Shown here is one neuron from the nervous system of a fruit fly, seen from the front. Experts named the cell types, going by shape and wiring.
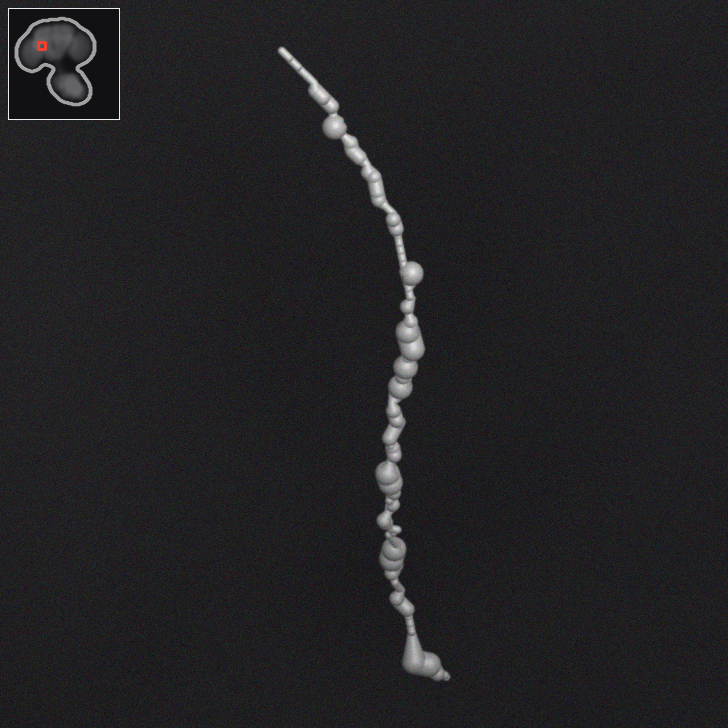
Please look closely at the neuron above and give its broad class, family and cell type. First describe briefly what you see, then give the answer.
The drawing shows no cell body. There are a dozen or fewer branch ends. Its broad class is sensory neuron entering the brain. The name of its family is class mechanosensory. The cell type is JO-B1_a.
